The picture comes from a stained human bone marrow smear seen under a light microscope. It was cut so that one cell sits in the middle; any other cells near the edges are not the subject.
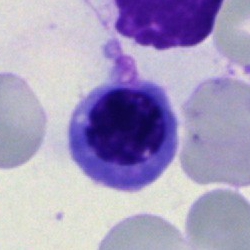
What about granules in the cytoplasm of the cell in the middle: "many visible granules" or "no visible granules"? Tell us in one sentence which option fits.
No visible granules are present in the cytoplasm of the cell.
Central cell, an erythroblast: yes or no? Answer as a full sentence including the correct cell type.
Yes, the cell in the middle of the view is an erythroblast.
